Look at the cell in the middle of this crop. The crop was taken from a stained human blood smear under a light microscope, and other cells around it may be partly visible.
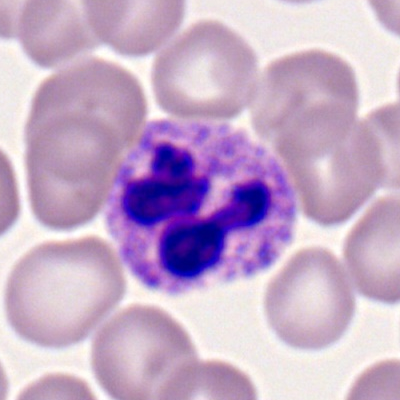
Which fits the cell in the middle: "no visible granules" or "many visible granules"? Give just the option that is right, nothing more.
Many visible granules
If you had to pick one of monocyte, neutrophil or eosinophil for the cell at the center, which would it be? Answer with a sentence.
Of the cells in this crop, the central one is a neutrophil.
